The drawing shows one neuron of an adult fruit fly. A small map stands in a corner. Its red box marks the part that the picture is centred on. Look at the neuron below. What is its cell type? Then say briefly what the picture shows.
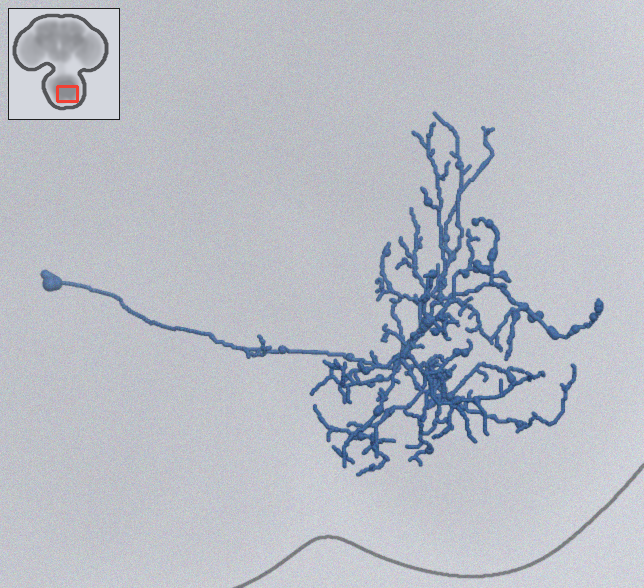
The cell type is IN14A063. This is a nerve-cord intrinsic neuron. The cell body can be seen on the left of the picture. The picture shows dozens of branch ends.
